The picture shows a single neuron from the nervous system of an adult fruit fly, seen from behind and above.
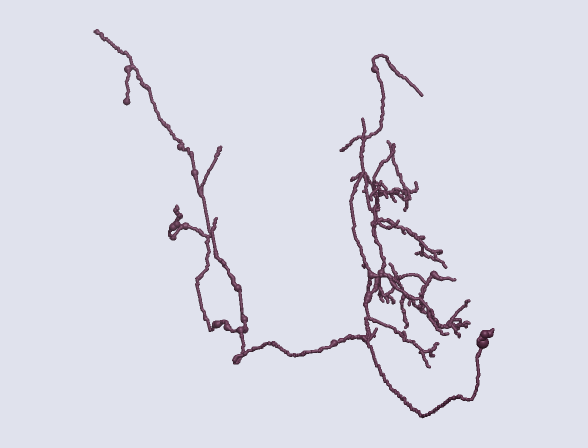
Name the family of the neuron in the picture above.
hemilineage 07B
